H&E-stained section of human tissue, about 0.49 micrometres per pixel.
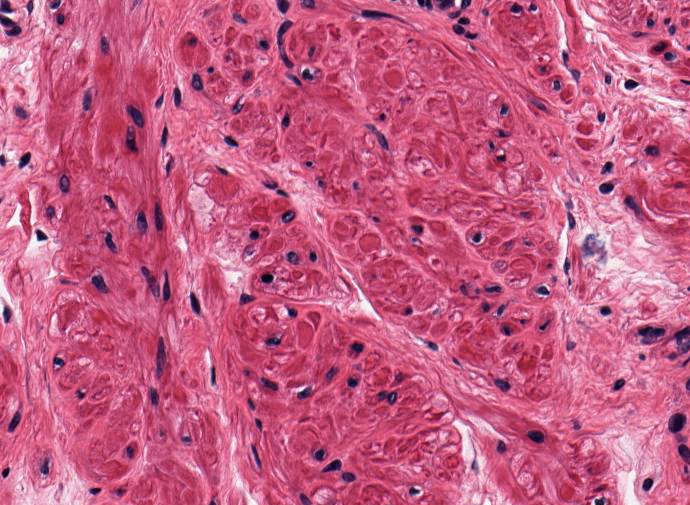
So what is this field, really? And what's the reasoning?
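Fibromuscular stroma makes up this field: bundles of smooth muscle cells separated by thin strands of connective tissue.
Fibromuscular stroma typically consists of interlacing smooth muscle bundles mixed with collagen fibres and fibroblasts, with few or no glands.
No epithelium is present. Centre and right, most muscle cells are cut across as rounded profiles; at the left, a bundle cut lengthwise has elongated nuclei running roughly top to bottom.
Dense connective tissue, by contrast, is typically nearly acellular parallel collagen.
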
